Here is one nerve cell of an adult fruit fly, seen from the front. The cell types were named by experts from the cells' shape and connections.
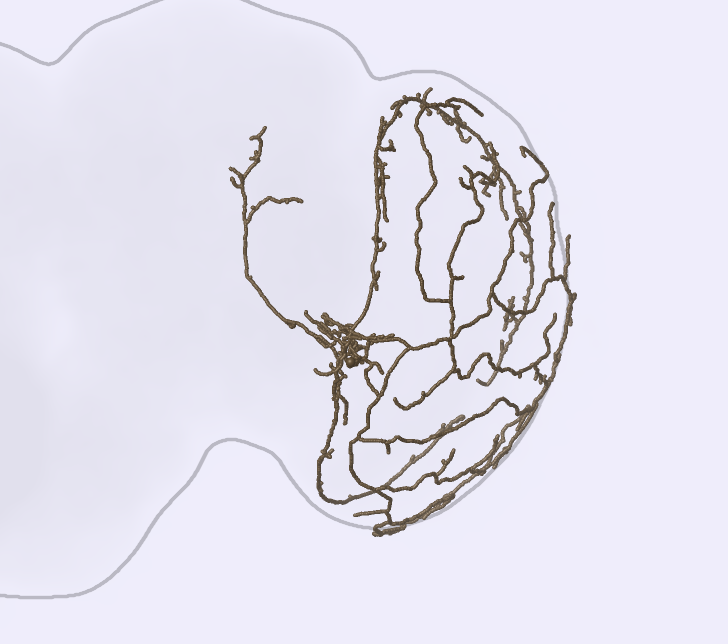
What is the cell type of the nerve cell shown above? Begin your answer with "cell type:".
cell type: aMe4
